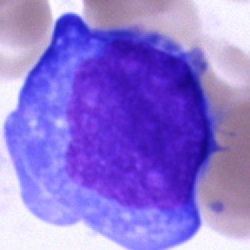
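blast, central cell of a stained bone marrow smear. First, the outline is irregular, with rounded bulges along its edge. Second, the nucleus lies toward the right side. Third, small pale spots are scattered in the left cytoplasm. Last, no distinct purple granules are seen.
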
